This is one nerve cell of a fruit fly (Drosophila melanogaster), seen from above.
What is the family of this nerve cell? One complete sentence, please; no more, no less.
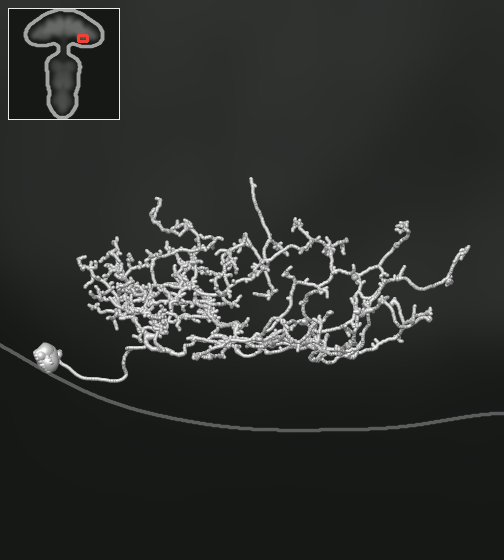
This nerve cell is designated as family LPi.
